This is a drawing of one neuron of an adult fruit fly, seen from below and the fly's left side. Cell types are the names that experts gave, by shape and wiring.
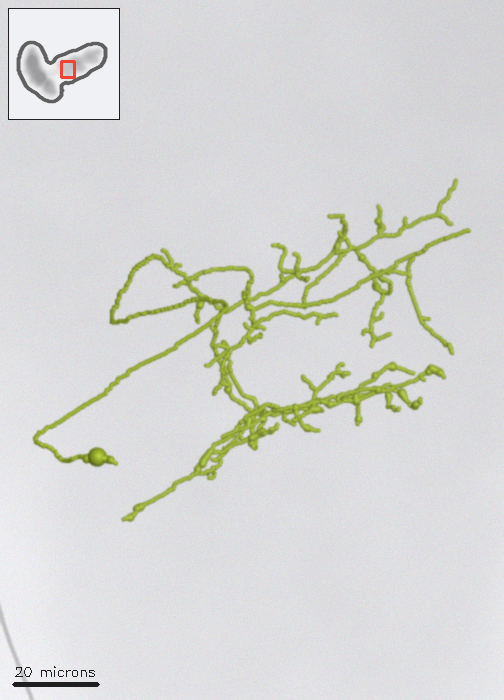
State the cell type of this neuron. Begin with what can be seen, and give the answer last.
From left to right in the picture it spans about 100 microns. The picture shows dozens of branch ends. It is a nerve-cord intrinsic neuron. Its cell type is IN02A055.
